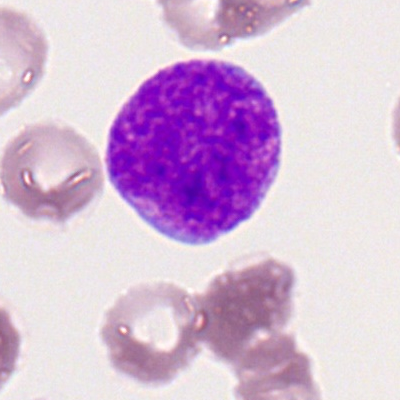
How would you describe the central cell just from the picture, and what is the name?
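Outline smooth, round. Chromatin purple, finely mottled with lighter and darker patches. Cytoplasm pale blue, very thin rim only, mostly along lower edge; no granules seen. Myeloblast.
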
